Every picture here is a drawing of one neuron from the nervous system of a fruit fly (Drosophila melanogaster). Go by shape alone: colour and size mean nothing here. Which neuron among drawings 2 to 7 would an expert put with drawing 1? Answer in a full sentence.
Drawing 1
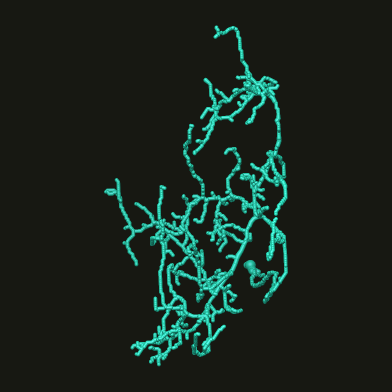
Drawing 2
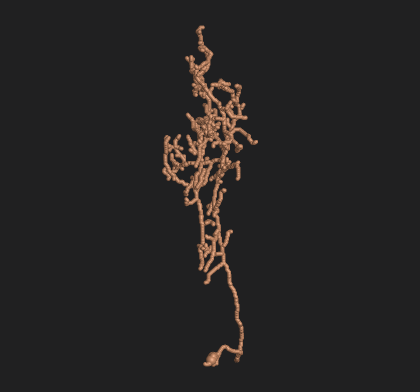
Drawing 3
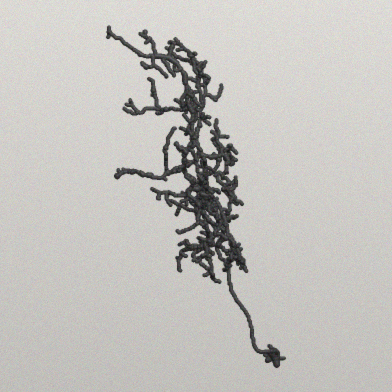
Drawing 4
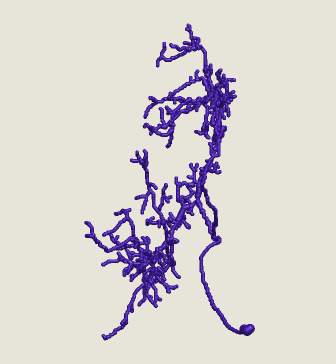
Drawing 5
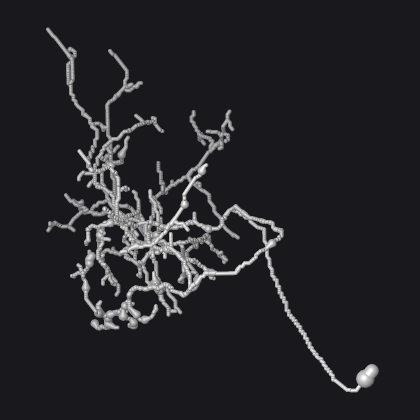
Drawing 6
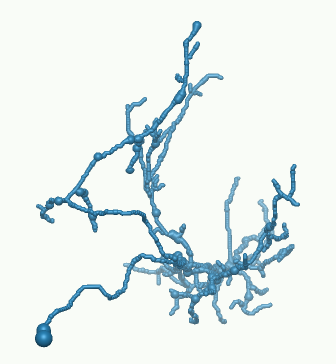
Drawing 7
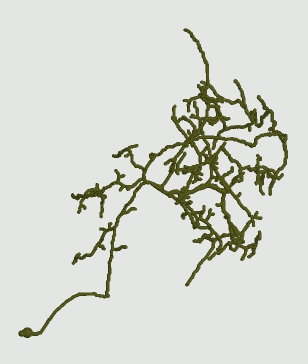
Drawing 4 shows a neuron of the same cell type.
